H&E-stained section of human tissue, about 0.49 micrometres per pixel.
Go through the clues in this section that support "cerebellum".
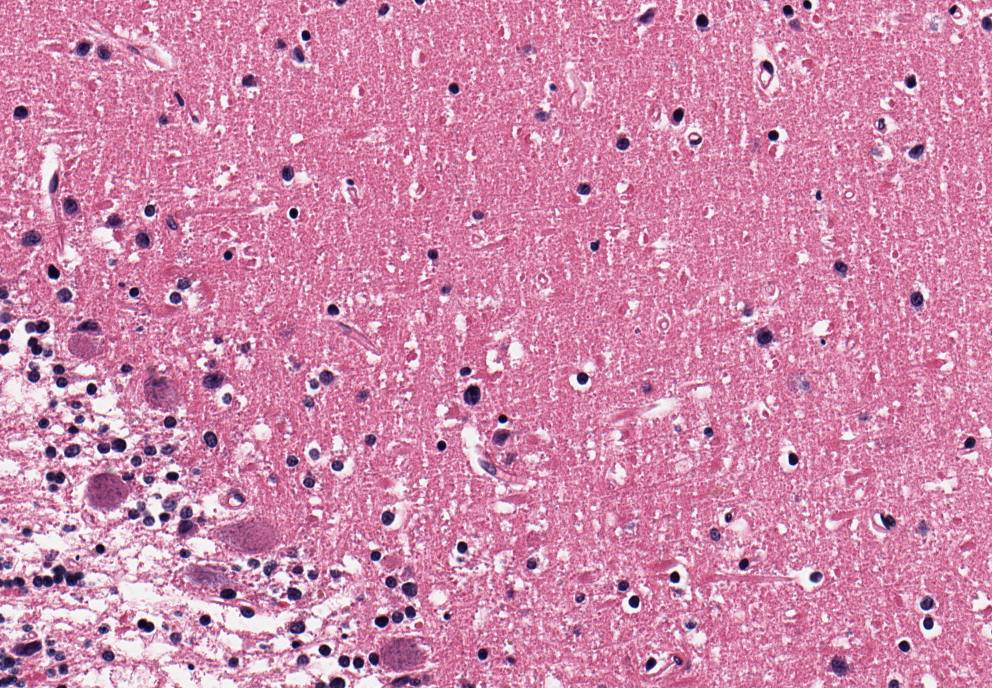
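What you have here is cerebellum.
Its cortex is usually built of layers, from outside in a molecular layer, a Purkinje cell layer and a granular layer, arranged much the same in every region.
Here you can see two contrasting zones: a densely cellular one in the lower left corner, packed with small, round, darkly staining nuclei showing little cytoplasm, and sparsely cellular pink neuropil over the rest. Notice too the large neuronal cell bodies with abundant, finely granular, purplish-pink cytoplasm, and a few thin, elongated capillaries crossing the neuropil.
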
